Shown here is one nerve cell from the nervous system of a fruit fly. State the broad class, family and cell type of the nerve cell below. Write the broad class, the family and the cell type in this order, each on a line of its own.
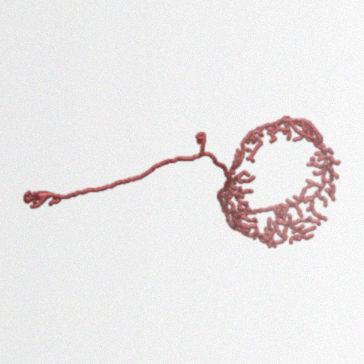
central-brain intrinsic neuron
hemilineage EBa1
ER4d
